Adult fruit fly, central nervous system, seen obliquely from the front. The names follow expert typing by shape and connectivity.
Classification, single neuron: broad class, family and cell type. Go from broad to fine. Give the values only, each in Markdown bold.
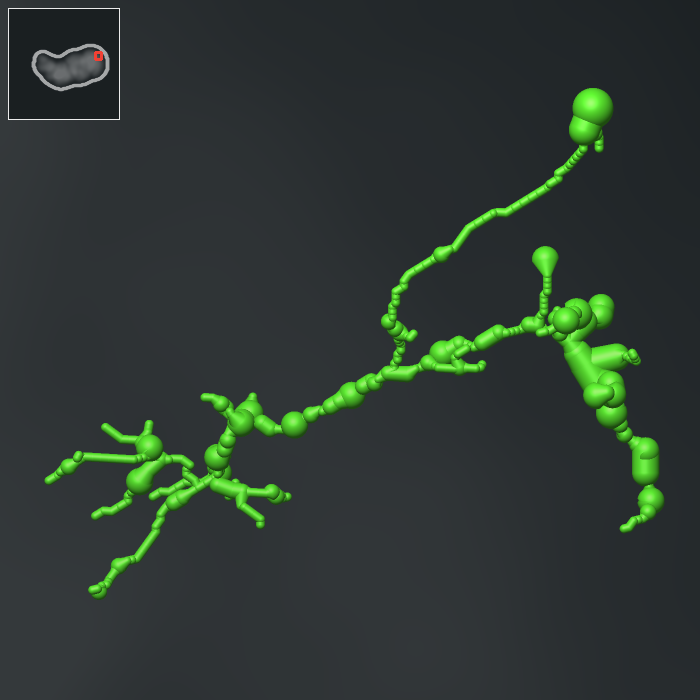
**optic-lobe intrinsic neuron**, **Mi**, **Mi13**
